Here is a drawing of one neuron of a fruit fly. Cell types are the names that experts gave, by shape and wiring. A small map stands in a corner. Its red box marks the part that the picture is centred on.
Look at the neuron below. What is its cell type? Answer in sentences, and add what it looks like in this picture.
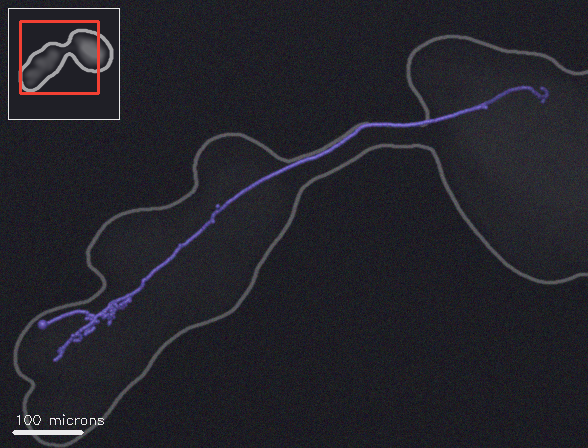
The cell type is AN10B047. It is an ascending neuron. Its cell body lies at the lower left of the picture. From left to right in the picture it spans about 750 microns.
